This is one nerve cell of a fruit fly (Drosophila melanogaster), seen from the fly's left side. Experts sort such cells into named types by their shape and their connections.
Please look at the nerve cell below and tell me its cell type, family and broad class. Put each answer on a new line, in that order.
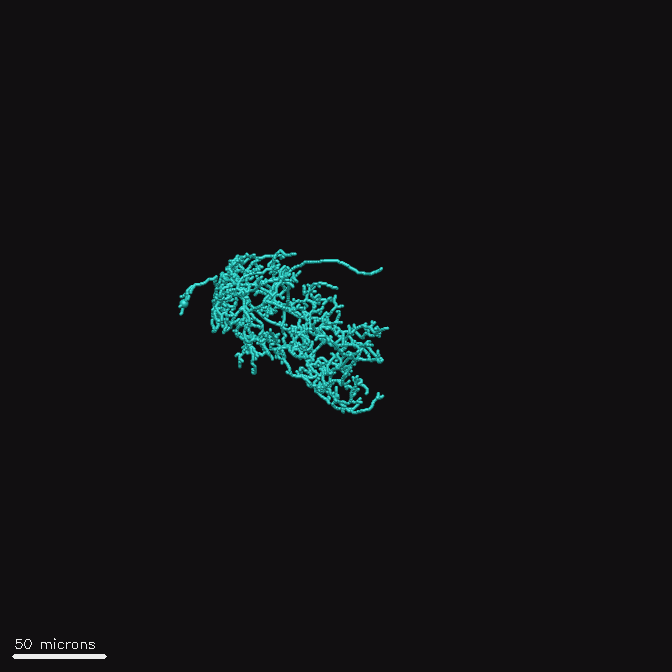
AVLP290_a
hemilineage VLPa1_lateral
central-brain intrinsic neuron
